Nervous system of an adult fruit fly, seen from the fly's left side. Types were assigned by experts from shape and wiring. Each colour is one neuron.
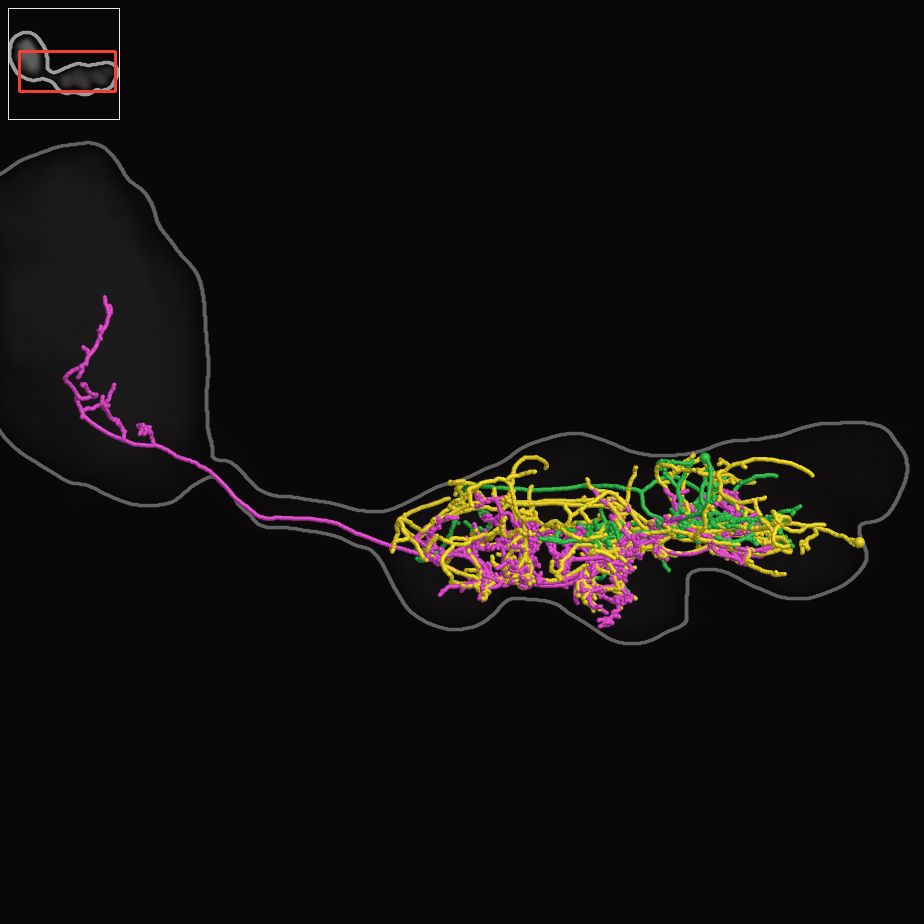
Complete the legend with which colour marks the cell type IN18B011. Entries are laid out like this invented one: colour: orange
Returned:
colour: green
